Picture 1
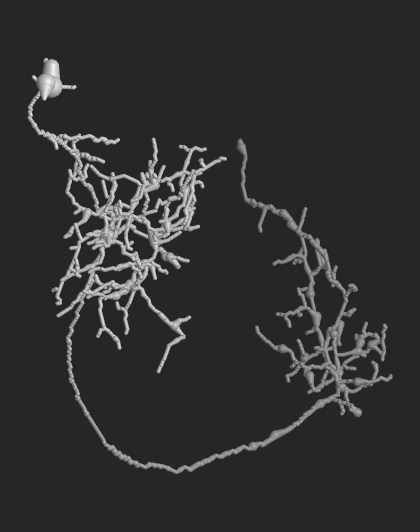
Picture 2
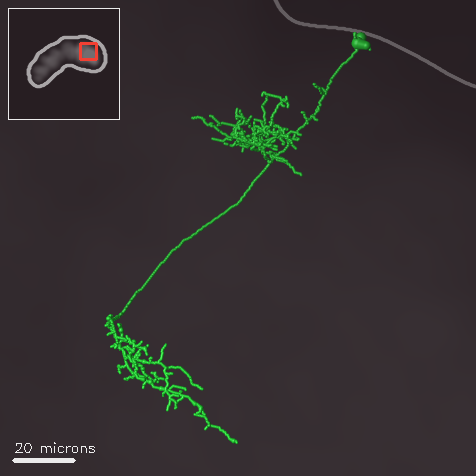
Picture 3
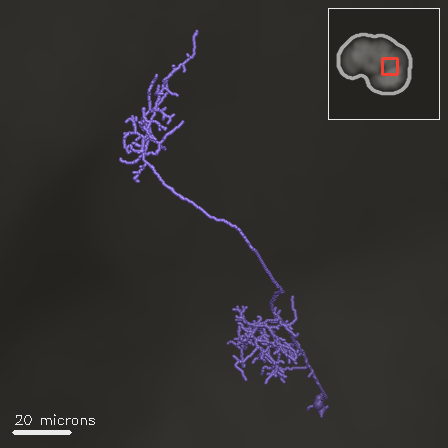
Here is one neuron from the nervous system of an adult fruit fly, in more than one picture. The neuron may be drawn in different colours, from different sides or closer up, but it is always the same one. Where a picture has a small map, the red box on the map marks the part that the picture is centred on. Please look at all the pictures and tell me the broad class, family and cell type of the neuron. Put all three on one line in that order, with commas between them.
optic-lobe intrinsic neuron, Tm, Tm31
